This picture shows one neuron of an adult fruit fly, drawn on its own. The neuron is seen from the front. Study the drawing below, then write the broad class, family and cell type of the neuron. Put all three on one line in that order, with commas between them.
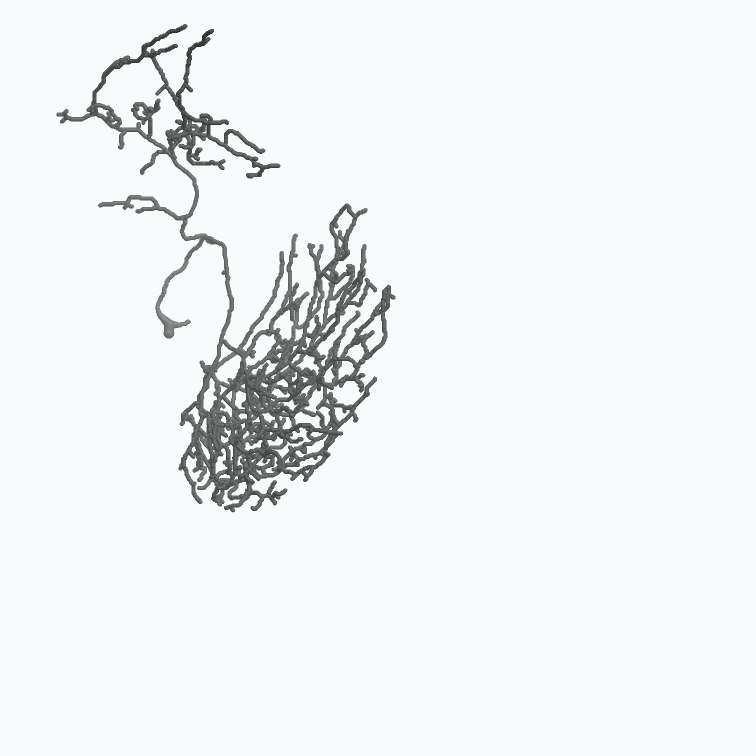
visual projection neuron, LT, LT75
